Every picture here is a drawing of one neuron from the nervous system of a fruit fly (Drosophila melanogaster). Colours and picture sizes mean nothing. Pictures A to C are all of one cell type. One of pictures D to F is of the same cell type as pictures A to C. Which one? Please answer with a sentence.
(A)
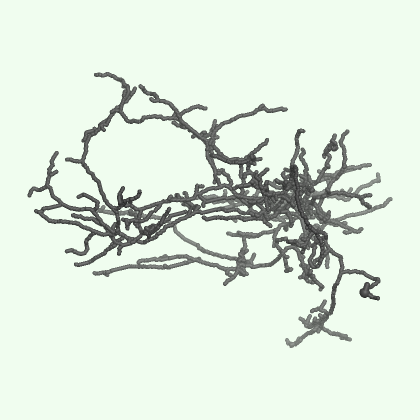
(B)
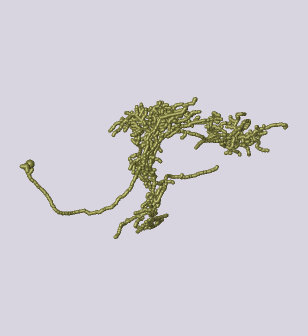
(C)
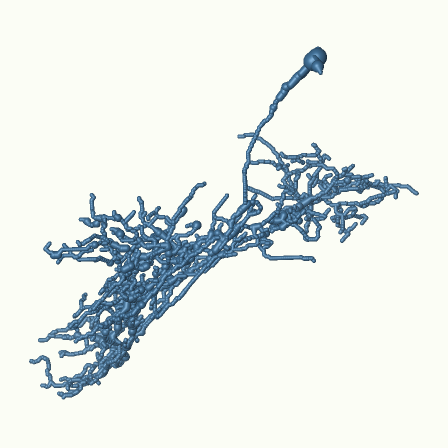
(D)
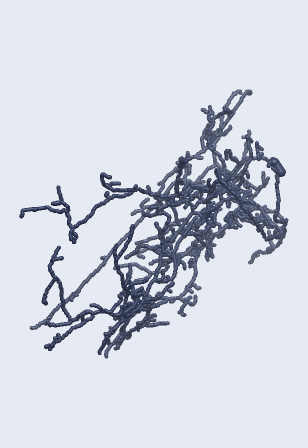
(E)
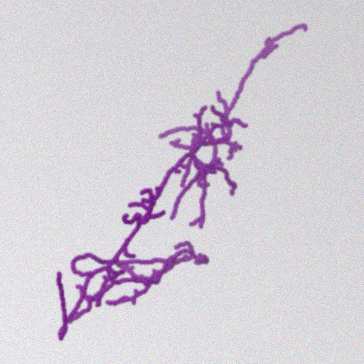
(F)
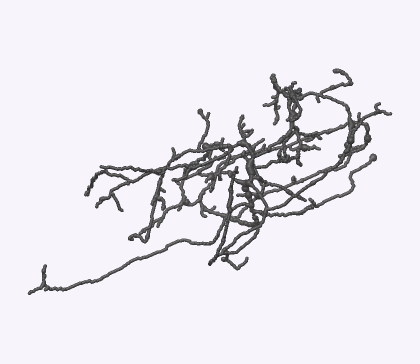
Picture D shows a neuron of the same cell type.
